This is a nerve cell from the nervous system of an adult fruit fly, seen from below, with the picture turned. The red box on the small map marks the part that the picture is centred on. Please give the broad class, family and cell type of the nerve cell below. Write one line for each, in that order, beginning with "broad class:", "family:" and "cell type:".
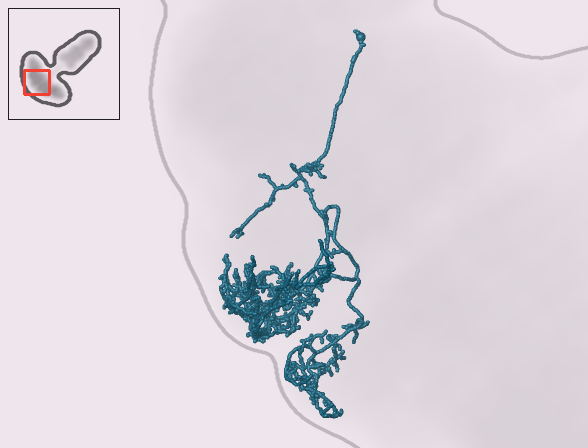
broad class: central-brain intrinsic neuron
family: hemilineage SMPpv2_dorsal
cell type: SMP273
